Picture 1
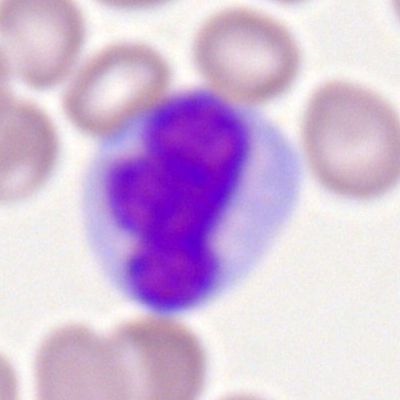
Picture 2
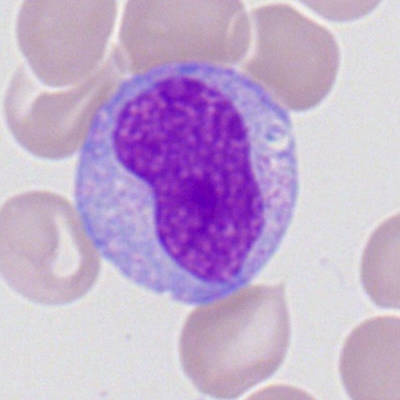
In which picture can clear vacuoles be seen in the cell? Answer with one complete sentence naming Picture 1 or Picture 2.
What picture 2 shows is a cell with one or more clear vacuoles in its cytoplasm.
